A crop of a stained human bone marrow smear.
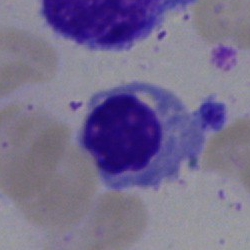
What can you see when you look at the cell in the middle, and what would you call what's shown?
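Toward the left side of the cell sits the nucleus, its chromatin dense and deep purple. More cytoplasm lies to the right of the nucleus than to its left. Against the upper right edge of the nucleus there is a pale clear zone. It is an erythroblast.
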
